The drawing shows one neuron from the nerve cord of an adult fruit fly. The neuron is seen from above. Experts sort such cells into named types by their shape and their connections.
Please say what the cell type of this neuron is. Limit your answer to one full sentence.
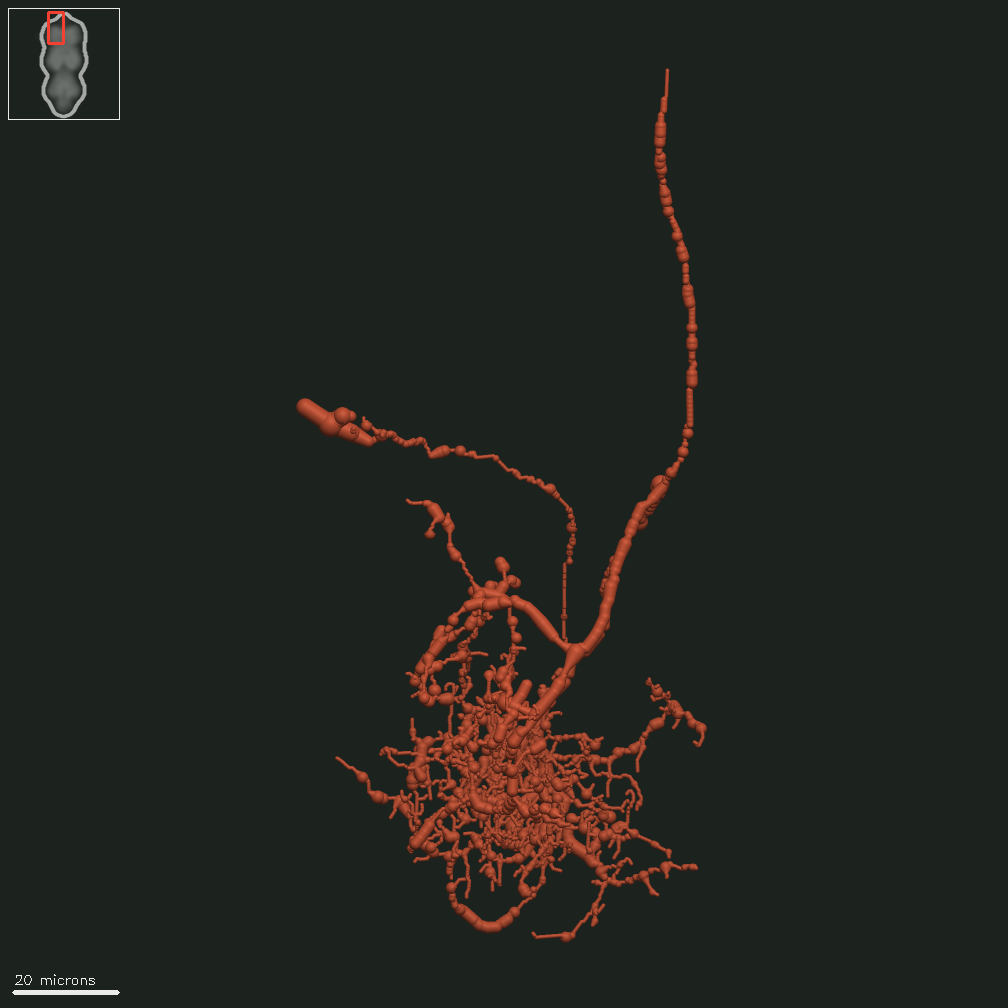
The cell type held by this neuron is AN01B004.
